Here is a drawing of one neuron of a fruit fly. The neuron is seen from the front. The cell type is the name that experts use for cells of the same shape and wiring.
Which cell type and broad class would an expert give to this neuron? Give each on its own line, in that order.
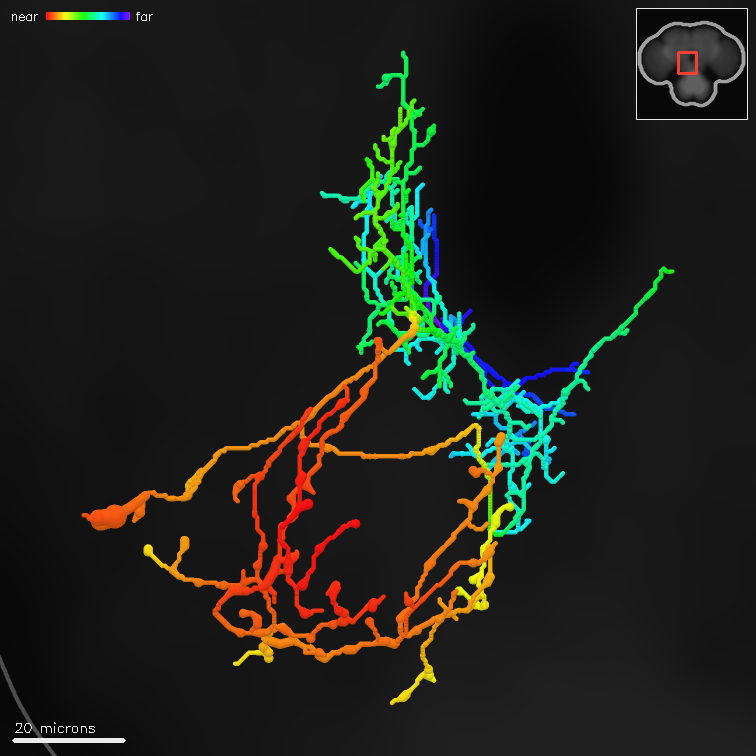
FLA019
central-brain intrinsic neuron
